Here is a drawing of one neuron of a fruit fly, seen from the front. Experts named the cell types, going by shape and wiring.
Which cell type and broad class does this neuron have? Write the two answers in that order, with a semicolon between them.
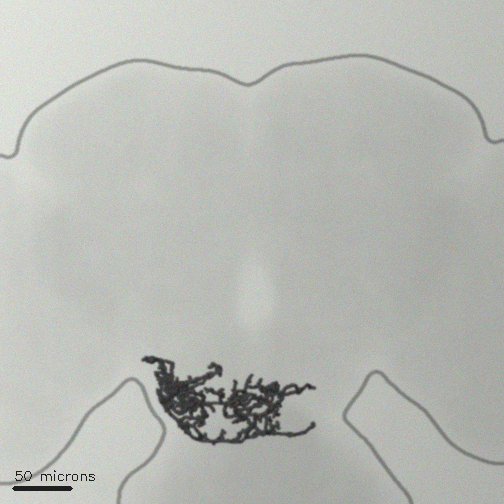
GNG118; central-brain intrinsic neuron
